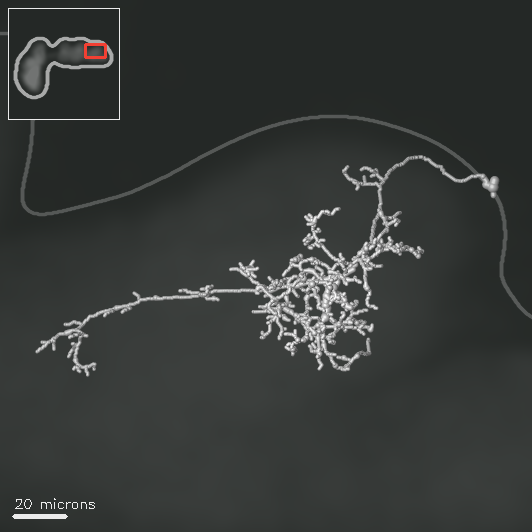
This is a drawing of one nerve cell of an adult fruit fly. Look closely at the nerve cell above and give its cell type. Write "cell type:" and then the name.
cell type: IN13A042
